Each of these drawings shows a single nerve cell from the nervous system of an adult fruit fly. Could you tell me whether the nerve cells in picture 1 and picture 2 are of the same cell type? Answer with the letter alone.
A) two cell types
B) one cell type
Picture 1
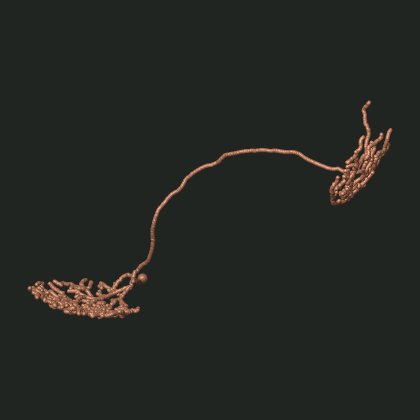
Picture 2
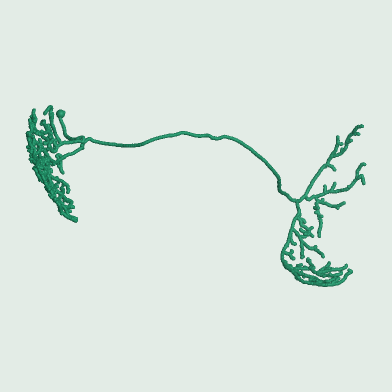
B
